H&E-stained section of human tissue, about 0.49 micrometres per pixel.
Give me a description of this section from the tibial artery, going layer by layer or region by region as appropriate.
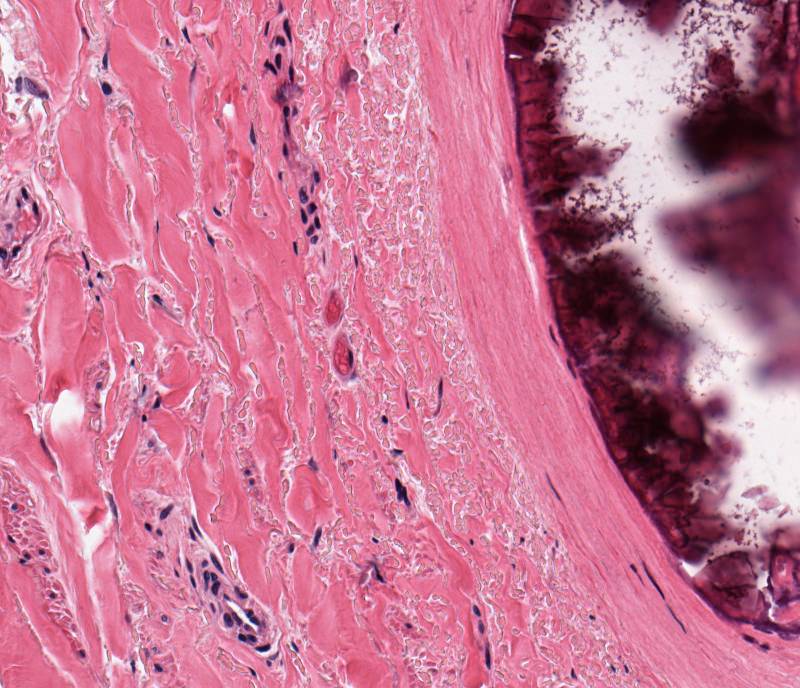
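Pink fibrous tissue occupies the left and centre of the field, while a largely empty space lies at the right edge. Alongside that space, a band of finely fibrillar pink tissue curves parallel to its border. Small, dark, elongated nuclei are scattered through the fibrous tissue. Fat cells are absent from the entire field.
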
